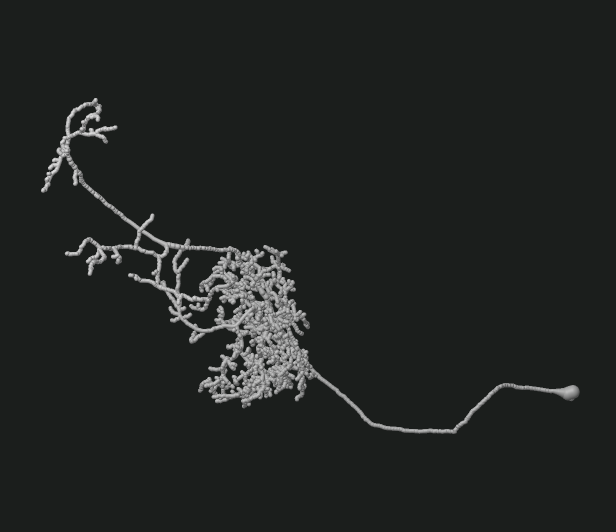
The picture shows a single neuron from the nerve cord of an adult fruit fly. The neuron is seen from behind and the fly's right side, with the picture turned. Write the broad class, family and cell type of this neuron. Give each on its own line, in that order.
nerve-cord intrinsic neuron
hemilineage 01A
IN01A007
